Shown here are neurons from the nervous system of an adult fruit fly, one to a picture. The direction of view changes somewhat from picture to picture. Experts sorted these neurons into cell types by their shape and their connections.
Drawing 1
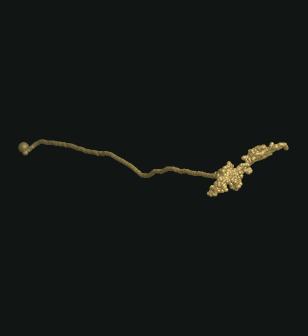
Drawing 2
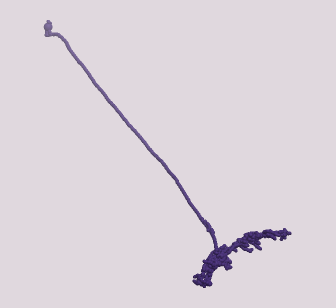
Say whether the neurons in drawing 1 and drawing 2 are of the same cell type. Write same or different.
same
